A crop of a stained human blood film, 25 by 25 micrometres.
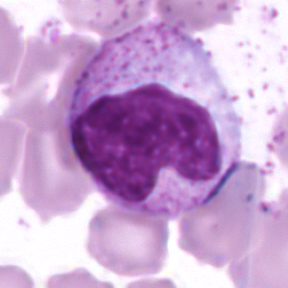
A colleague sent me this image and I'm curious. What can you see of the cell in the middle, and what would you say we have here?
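Outline roughly round, smooth. Nucleus kidney-shaped, single notch at lower right. No nucleoli visible. Fine reddish-purple granules scattered through cytoplasm. Cell: metamyelocyte.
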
